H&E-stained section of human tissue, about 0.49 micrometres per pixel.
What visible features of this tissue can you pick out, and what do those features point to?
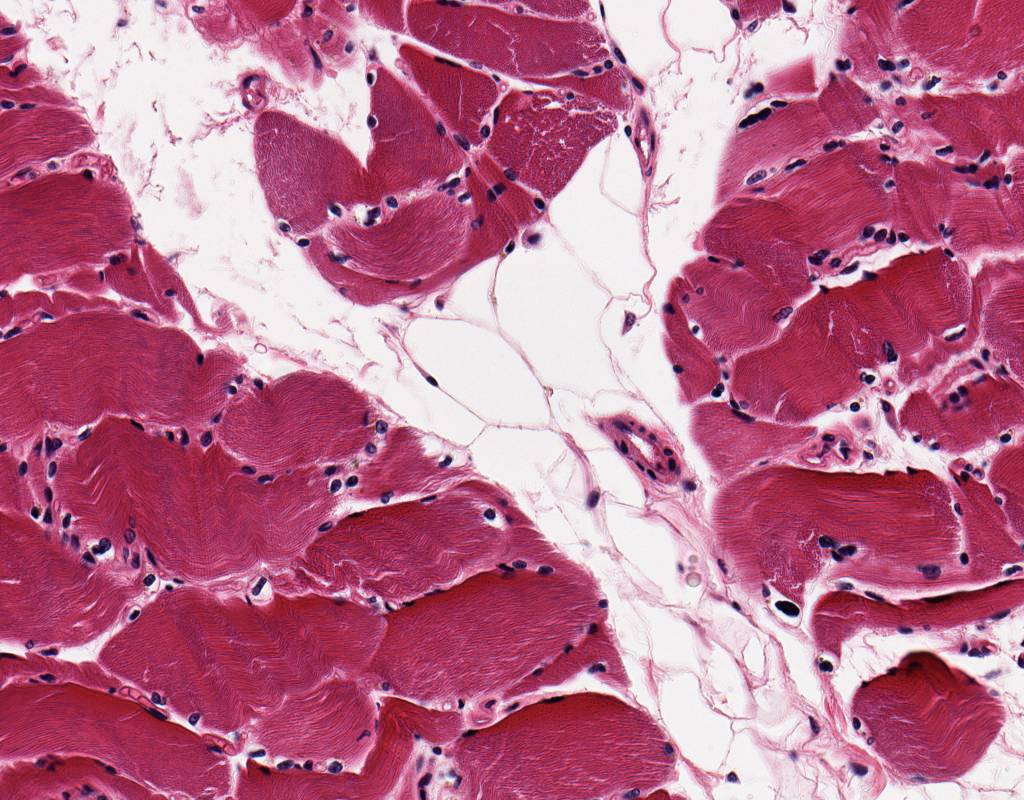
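Fine parallel striations cross the pink cytoplasm of many fibres. Dark, flattened-oval nuclei sit at the fibre edges, not in the centres. Just below and right of centre, a small blood vessel with a cellular wall lies in connective tissue. The central pale connective tissue band holds a few empty, thin-walled fat cells. This is skeletal muscle.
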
